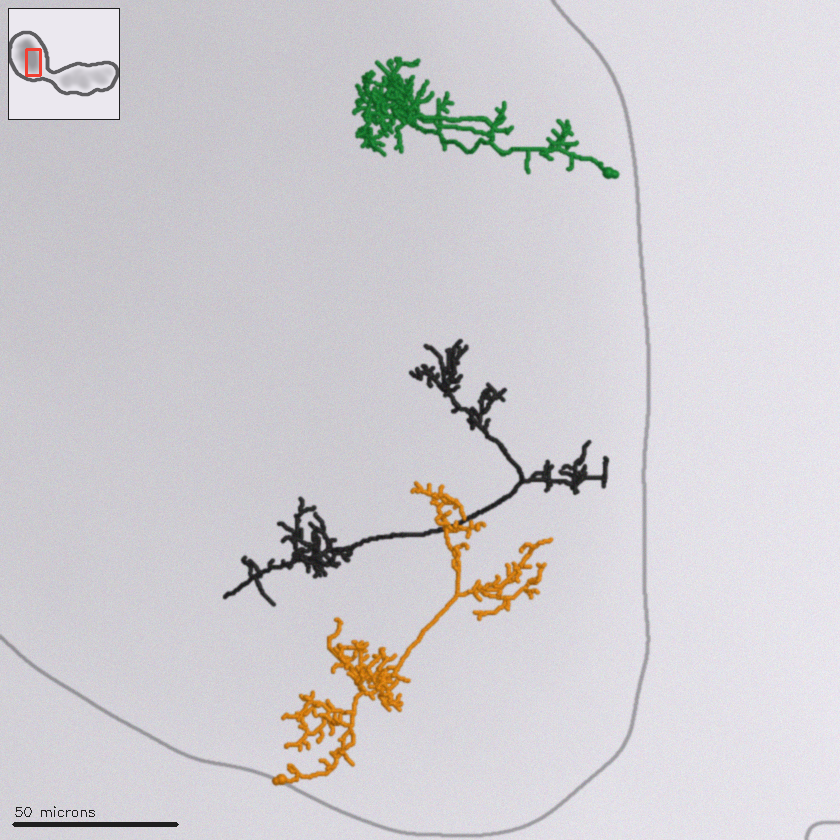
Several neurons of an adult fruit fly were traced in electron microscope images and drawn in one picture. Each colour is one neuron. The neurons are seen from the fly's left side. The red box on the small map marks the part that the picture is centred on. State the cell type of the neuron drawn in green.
Y3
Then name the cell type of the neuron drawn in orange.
TmY5a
